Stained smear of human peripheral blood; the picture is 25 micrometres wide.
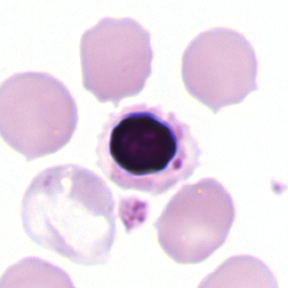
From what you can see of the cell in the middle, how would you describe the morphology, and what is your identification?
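Hmm, the chromatin is densely condensed and stains almost black-purple all the way through. On every side of the nucleus runs a rim of cytoplasm, pale pink, close to the colour of the surrounding red cells. I notice one small dark purple dot in it, just below and to the right of the nucleus. So this is a normoblast.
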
